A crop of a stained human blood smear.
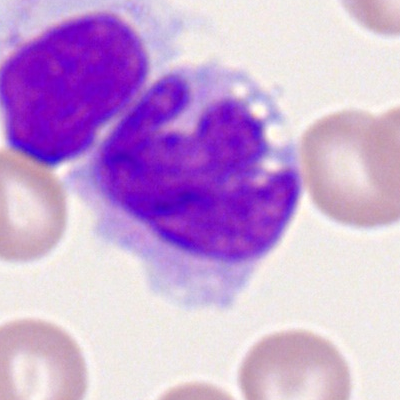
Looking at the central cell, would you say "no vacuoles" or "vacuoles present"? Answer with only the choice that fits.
Vacuoles present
